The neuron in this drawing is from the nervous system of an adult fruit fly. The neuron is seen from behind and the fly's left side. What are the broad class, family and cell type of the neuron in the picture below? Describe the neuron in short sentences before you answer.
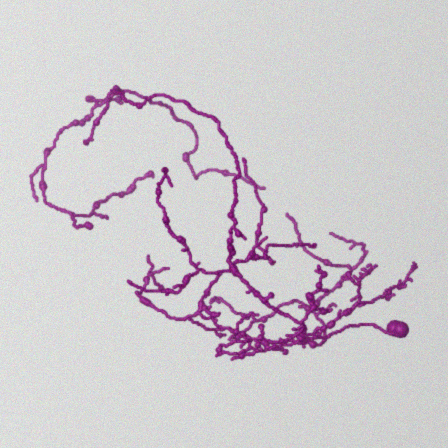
Dozens of branch ends can be seen. As drawn here it is wider than it is tall. Its broad class is nerve-cord intrinsic neuron. Its family is hemilineage 04B. It is of cell type IN04B078.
